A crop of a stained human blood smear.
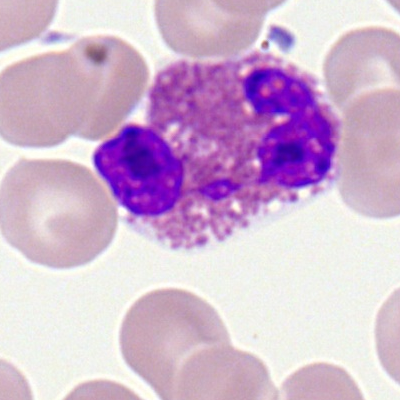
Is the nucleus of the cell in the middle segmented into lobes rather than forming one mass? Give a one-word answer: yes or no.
Yes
